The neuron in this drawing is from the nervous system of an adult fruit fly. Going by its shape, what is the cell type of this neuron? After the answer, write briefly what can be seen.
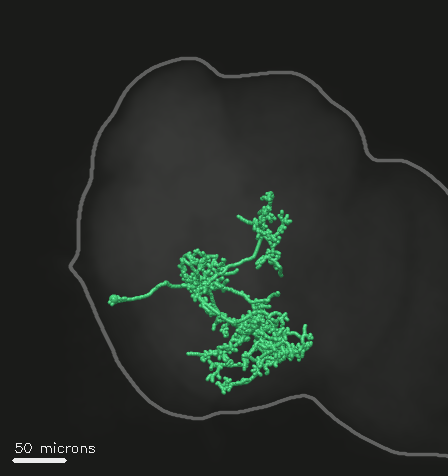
The cell type is GNG106. Its broad class is central-brain intrinsic neuron. From left to right in the picture it spans about 200 microns. As drawn here it is about as wide as it is tall.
